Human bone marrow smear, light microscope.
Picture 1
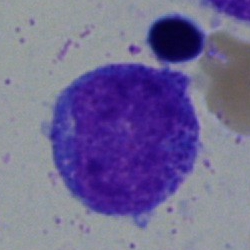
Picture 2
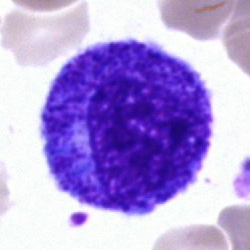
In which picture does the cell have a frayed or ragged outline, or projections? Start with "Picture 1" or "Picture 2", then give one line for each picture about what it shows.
Picture 1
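In picture 1: A small pale bleb protrudes from the bottom edge of the cell.
In picture 2: The cell surface has no projections.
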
